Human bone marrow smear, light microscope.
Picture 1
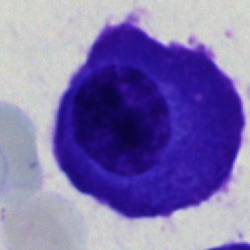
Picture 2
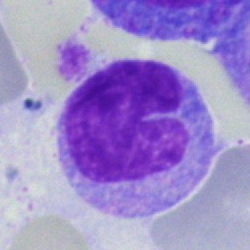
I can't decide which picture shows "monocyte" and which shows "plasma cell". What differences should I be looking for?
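The plasma cell appears in picture 1 and the monocyte in picture 2. In the plasma cell, the nucleus lies off-centre toward the left, so the rim of cytoplasm is wider on the right of the nucleus than on its left.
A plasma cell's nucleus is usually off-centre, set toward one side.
Just to the right of that nucleus, a paler area lies in the cytoplasm.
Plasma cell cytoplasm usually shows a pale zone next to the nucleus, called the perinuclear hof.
The monocyte's nucleus instead has a deep notch cut into its right side, and its cytoplasm is widest below and to the right of the nucleus.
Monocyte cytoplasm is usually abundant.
The cytoplasm differs in colour: deep blue in the plasma cell, pale lilac-blue in the monocyte. The outlines differ as well; the plasma cell is roughly round with a slightly bumpy, irregular margin, whereas the monocyte is roughly round and smooth. The plasma cell's chromatin stains dark purple and looks dense. No nucleoli are visible in the monocyte's nucleus.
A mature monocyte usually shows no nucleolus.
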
